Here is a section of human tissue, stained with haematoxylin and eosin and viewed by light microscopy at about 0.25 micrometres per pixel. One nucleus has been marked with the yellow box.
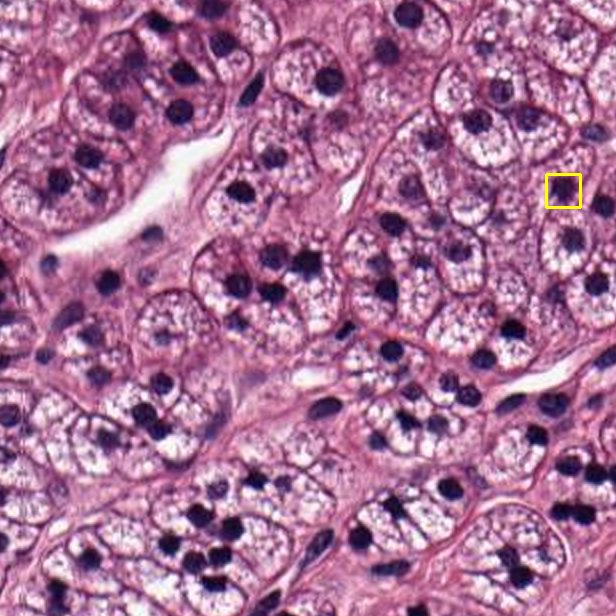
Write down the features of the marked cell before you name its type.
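The nucleus is small, roughly round and dark, evenly dense throughout, and about the same size as the nearby nuclei. The cytoplasm around the nucleus is pink and finely mottled. It looks less filled with clear bubbles than the foamy cells right next to it. The outline of the cell is hard to make out, because its borders merge with the neighbouring cells. It lies packed among other cells with pale, bubbly cytoplasm, forming part of a group bounded by thin pink partitions. Type of cell: adrenal cortical cell.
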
